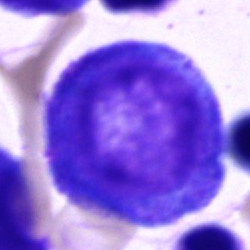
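Promyelocyte, stained human bone marrow smear. Outline roughly round; cytoplasm deep blue. Nucleus occupies most of the cell; central chromatin pale and finely mottled.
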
